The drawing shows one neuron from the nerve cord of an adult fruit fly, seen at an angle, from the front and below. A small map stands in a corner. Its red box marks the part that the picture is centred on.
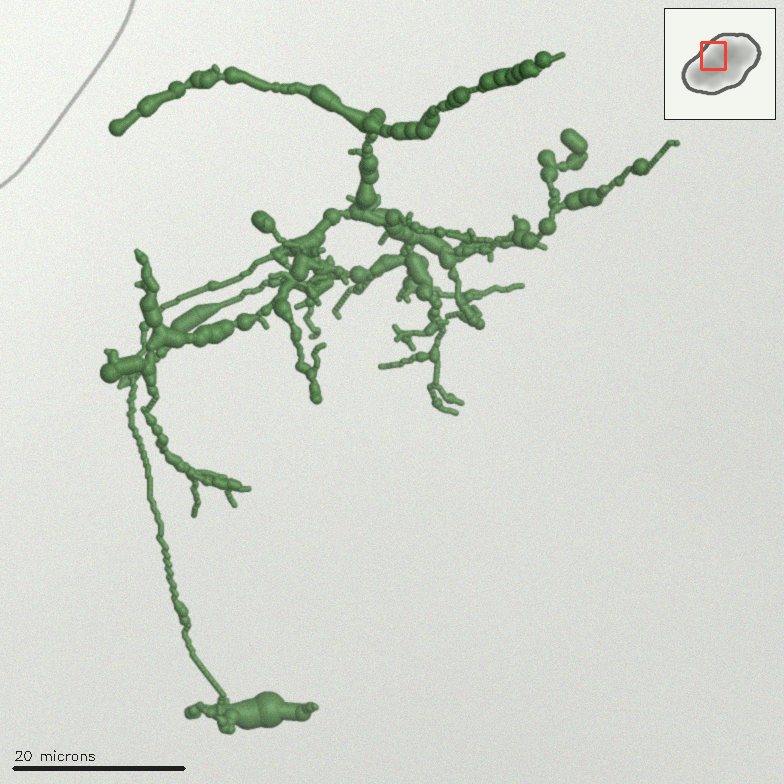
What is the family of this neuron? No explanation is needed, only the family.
hemilineage 03B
